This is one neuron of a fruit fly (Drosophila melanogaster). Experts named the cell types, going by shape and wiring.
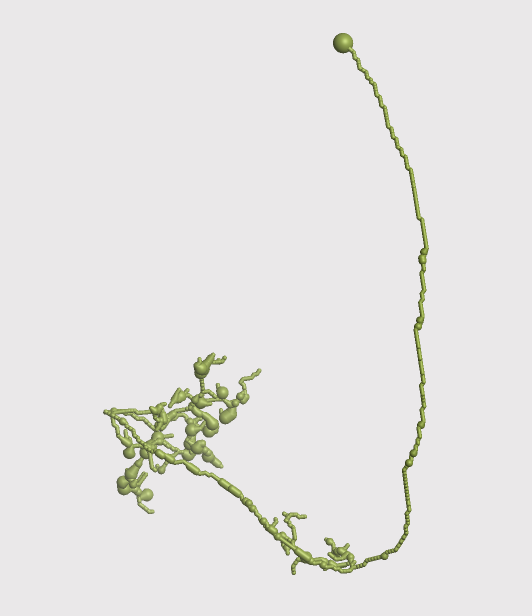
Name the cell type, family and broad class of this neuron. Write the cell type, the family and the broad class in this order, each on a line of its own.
vDeltaI_a
class CX
central-brain intrinsic neuron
